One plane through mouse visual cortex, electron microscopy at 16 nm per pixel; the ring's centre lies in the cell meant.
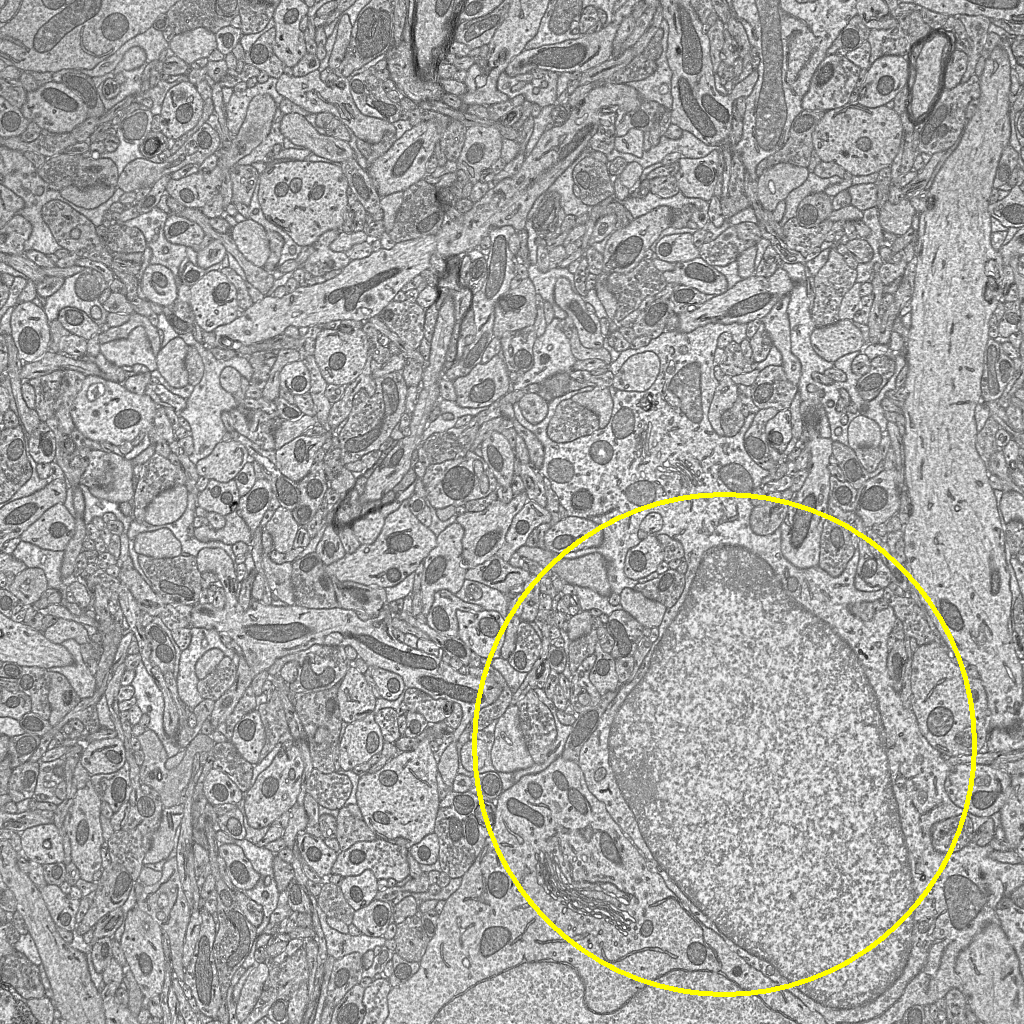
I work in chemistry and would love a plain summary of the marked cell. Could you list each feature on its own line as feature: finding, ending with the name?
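Nuclear shape: elongated oval, long axis from upper left to lower right
Nuclear outline: smooth, without deep infoldings
Chromatin: mostly fine and evenly scattered, pale speckled look
Nucleolus: none distinct in this section
Cell: astrocyte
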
